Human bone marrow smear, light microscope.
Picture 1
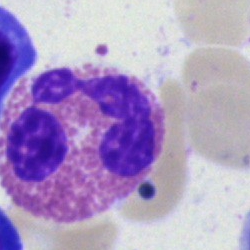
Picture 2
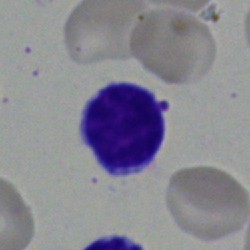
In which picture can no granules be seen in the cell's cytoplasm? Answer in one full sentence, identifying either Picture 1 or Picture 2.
No visible granules are present in the cytoplasm of the cell in picture 2.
